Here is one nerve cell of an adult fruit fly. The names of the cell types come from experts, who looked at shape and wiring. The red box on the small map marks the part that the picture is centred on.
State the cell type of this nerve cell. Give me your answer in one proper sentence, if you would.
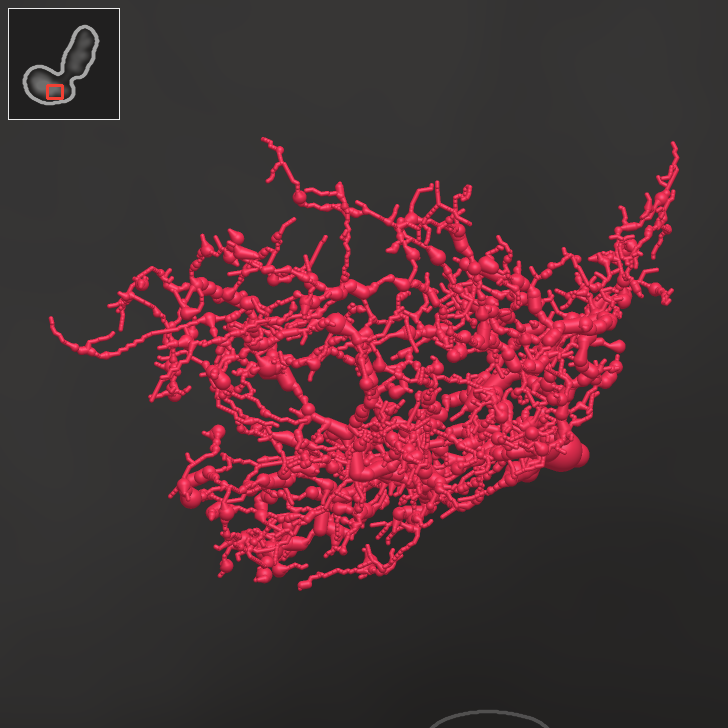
As its cell type, this nerve cell has GNG036.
